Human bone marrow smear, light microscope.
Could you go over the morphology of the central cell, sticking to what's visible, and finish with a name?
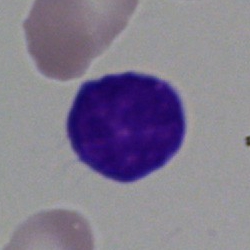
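Here the nucleus takes up almost the entire cell. Its chromatin is dense and deep purple, with just a faint paler mottling. There are no distinct nucleoli, and no granules anywhere in the cell. It's a blast.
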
